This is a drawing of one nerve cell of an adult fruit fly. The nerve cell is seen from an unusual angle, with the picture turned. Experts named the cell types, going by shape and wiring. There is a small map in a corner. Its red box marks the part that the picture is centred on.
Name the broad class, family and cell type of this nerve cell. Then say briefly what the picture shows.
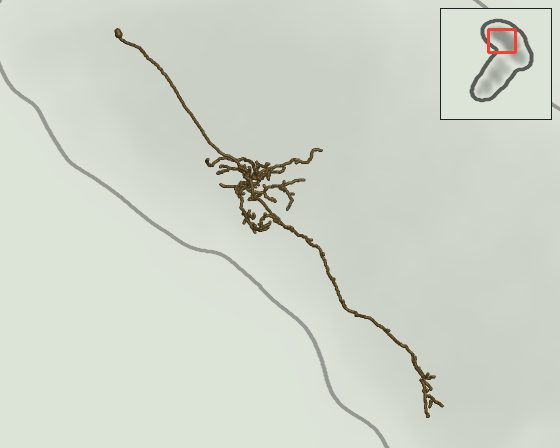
Its broad class is central-brain intrinsic neuron. Its family is hemilineage LHl4_posterior. It is of cell type PLP111. The cell body can be seen at the upper left of the picture. As drawn here it is about as wide as it is tall.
